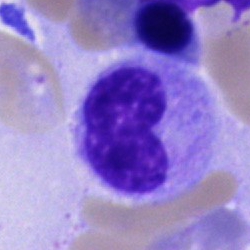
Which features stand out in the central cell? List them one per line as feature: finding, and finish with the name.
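Shape: the nucleus is indented on its right side, which makes it kidney-shaped
Position: the nucleus sits toward the left of the cell
Cytoplasm: pale lilac-blue
Granules: fine and pinkish-purple, scattered through the cytoplasm
Identity: metamyelocyte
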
